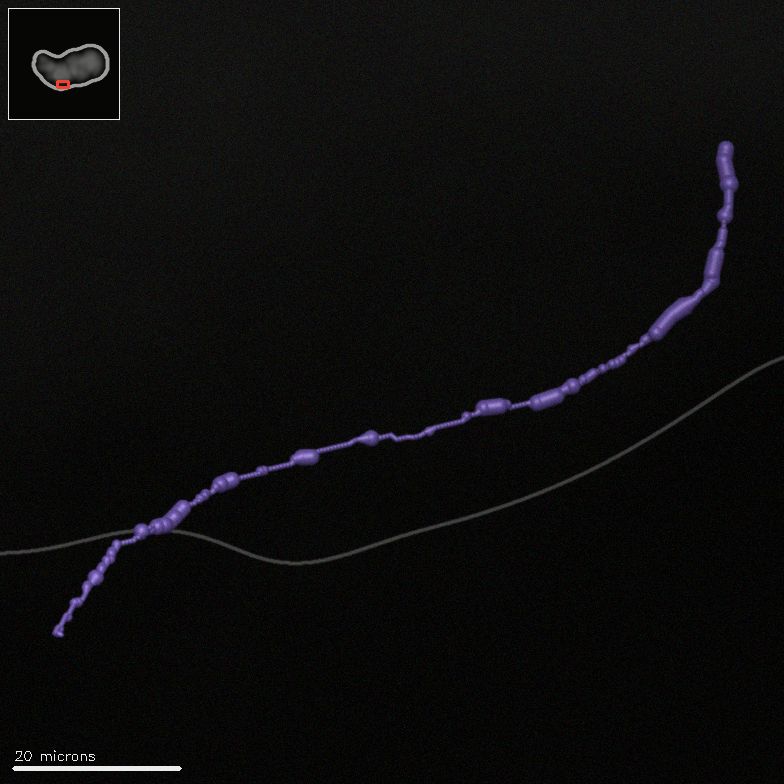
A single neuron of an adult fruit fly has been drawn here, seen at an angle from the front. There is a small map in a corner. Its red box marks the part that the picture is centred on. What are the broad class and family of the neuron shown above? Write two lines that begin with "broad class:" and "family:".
broad class: photoreceptor or other optic-lobe sensory neuron
family: class visual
